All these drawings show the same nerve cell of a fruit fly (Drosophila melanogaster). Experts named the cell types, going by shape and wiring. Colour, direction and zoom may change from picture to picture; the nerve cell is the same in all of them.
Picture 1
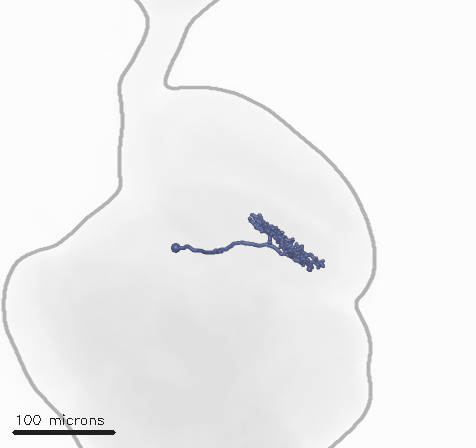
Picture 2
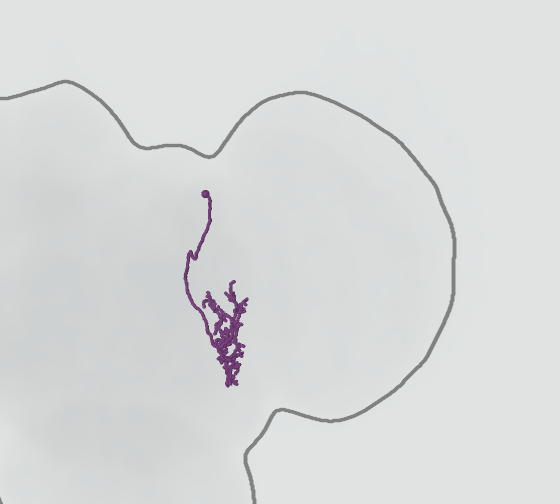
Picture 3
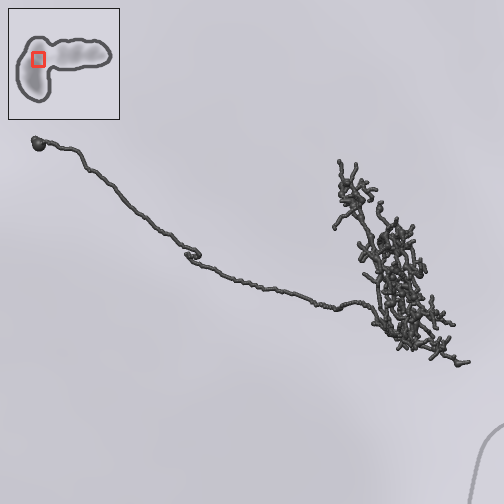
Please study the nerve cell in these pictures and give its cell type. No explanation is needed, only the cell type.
Li34a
